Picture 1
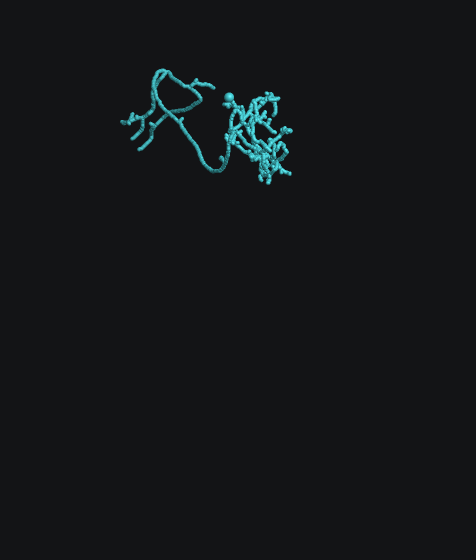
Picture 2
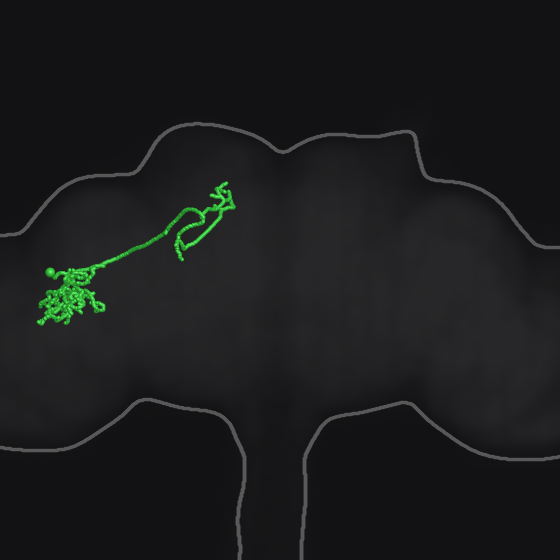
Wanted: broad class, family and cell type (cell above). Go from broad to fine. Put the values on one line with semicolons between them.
central-brain intrinsic neuron; hemilineage LHl2_dorsal; LHAD1c2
